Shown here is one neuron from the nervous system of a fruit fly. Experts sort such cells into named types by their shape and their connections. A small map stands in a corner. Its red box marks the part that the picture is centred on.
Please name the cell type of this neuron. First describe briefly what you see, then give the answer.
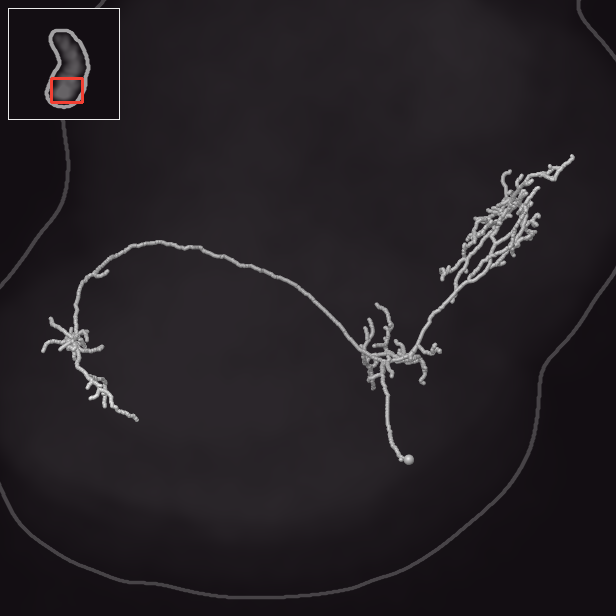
Dozens of branch ends can be seen. As drawn here it is wider than it is tall. This is a central-brain intrinsic neuron. Its cell type is VP2+Z_lvPN.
